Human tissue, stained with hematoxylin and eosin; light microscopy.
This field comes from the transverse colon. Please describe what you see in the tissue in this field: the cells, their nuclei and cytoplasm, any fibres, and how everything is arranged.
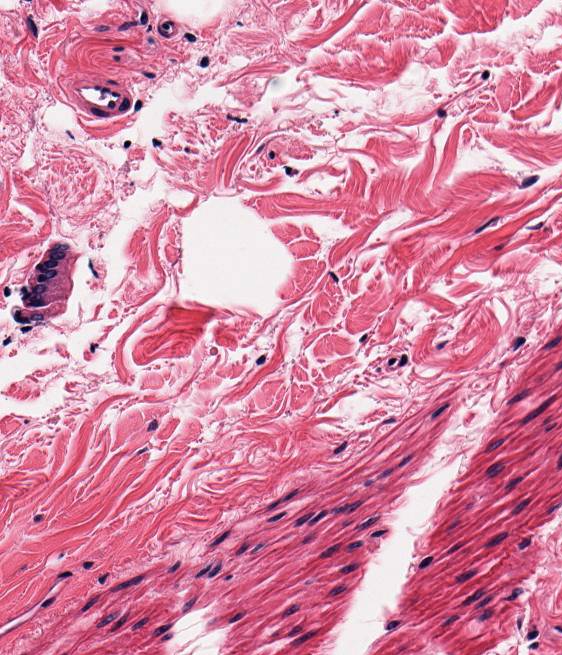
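Bundles of smooth muscle fill the lower right, running diagonally from lower left to upper right. Their elongated, cigar-shaped nuclei lie parallel to the fibres. Upper loose tissue has sparse, small, dark nuclei. A small cluster of dark purple-staining cells lies midway down the left edge.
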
